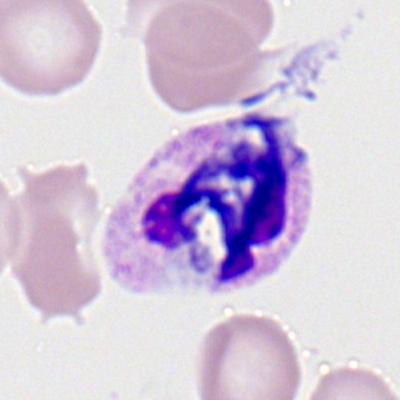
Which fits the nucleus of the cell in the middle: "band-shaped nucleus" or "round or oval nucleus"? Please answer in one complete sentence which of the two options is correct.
The nucleus takes the form of a curved band with no separate lobes.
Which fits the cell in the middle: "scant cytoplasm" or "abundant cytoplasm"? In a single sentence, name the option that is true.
The cytoplasm of this cell is abundant.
